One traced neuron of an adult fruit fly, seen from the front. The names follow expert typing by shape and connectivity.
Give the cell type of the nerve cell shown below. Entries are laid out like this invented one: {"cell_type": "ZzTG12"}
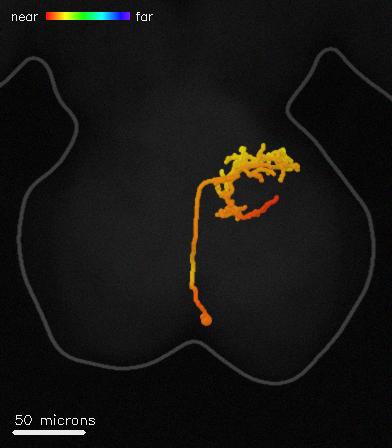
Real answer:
{"cell_type": "IN02A033"}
